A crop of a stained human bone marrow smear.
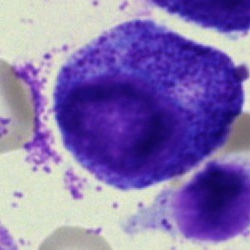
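Promyelocyte, stained bone marrow smear. Nucleus deep purple, detail partly obscured by overlying granules. Cytoplasm abundant, occupying a wide area above and to the right of the nucleus, crowded with coarse dark purple granules. Bluish tint between granules.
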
